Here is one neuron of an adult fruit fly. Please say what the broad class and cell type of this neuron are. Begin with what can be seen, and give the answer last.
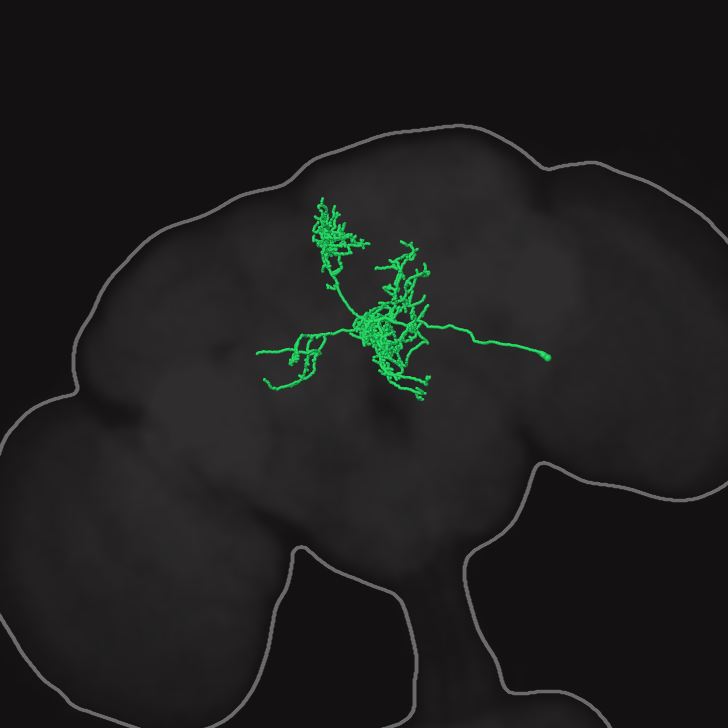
The cell body is on the right of the picture. In this view it is wider than it is tall. Its broad class is central-brain intrinsic neuron. Its cell type is IB007.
